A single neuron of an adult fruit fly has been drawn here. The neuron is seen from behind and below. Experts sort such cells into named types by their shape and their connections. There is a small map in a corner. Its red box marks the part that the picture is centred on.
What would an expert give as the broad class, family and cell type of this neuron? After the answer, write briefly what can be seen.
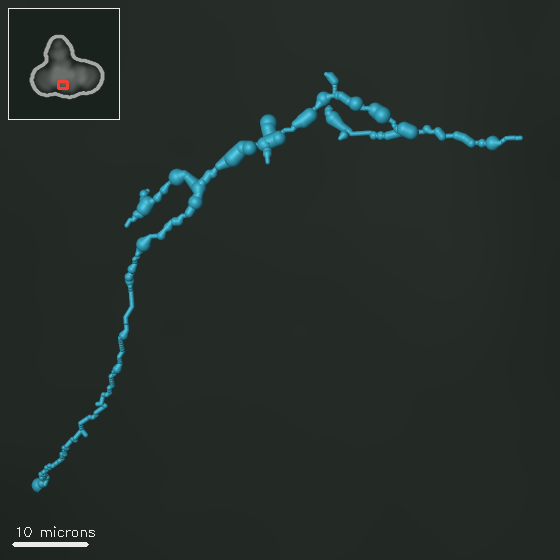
This is a sensory neuron entering the brain. The name of its family is class mechanosensory. Its cell type is JO-ED2_a. No cell body is drawn. From left to right in the picture it spans about 65 microns. It has a dozen or fewer branch ends.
